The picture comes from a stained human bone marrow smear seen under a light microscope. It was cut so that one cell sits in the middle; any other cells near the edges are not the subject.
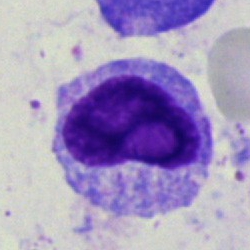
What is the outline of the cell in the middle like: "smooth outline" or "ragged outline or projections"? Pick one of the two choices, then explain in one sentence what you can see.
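Ragged outline or projections. The cell outline is roughly round with a slightly ragged edge.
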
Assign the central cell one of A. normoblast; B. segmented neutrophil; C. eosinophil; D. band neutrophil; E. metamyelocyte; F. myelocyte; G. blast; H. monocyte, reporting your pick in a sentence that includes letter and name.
The correct choice is option F, which identifies the middle cell as a myelocyte.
